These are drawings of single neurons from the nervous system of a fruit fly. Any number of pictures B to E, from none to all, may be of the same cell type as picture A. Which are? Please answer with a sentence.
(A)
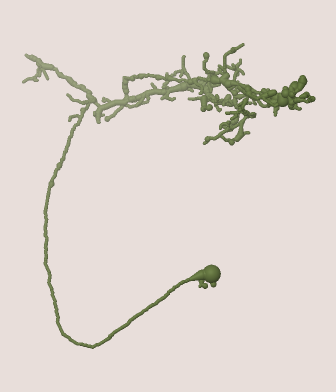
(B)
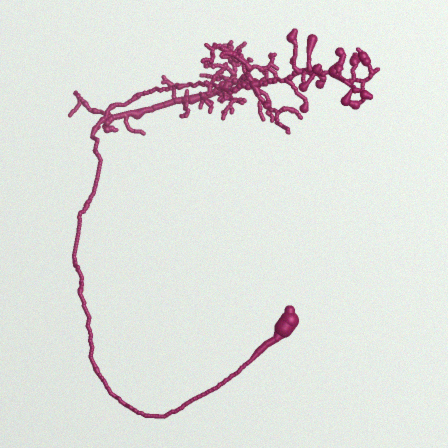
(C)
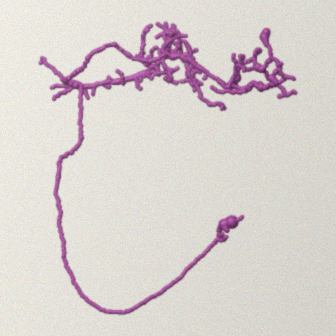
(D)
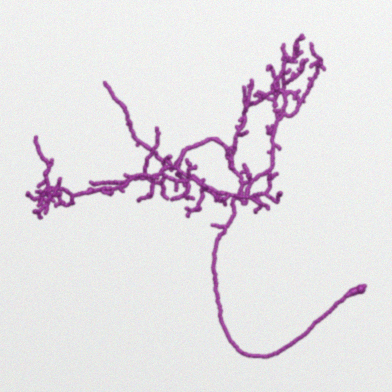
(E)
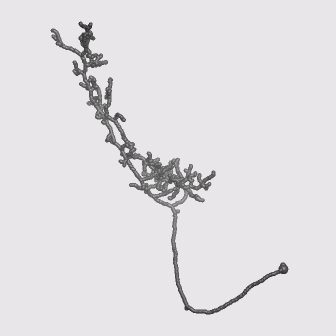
Picture B and picture C are of the same cell type.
